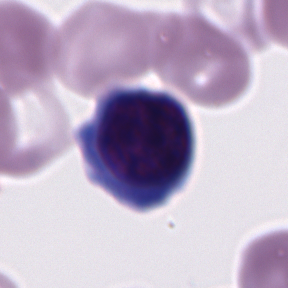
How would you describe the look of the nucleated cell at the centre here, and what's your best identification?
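The chromatin is dark purple and densely clumped. The cytoplasm is widest on the left and lower-left side, and no granules can be seen in it. The outline is slightly angular, with a small cytoplasmic bulge on the left. This nucleated cell is a normoblast.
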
